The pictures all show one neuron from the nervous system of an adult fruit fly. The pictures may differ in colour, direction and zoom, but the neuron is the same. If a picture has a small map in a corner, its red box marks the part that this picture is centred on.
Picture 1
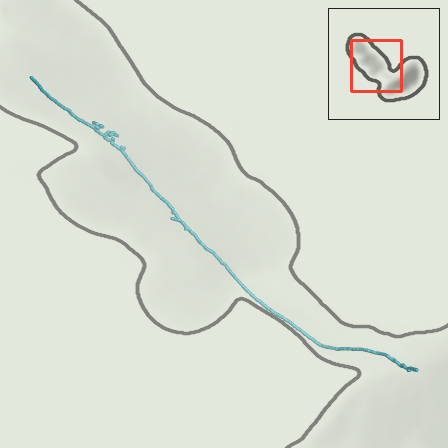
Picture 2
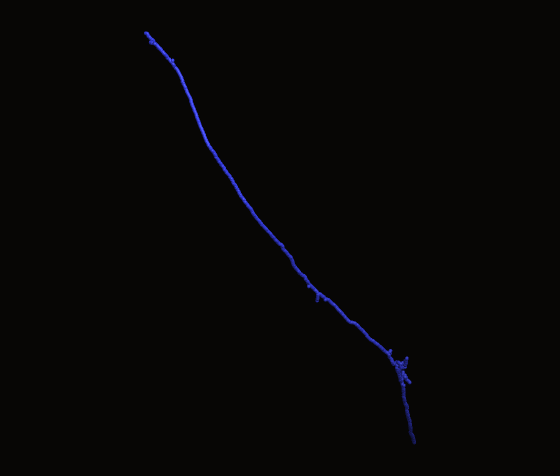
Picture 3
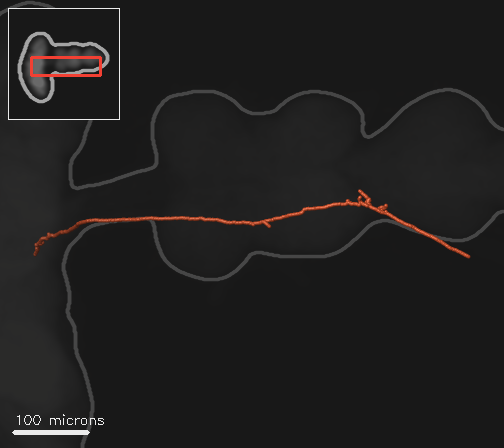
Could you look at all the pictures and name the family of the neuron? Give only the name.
class mechanosensory proprioceptive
